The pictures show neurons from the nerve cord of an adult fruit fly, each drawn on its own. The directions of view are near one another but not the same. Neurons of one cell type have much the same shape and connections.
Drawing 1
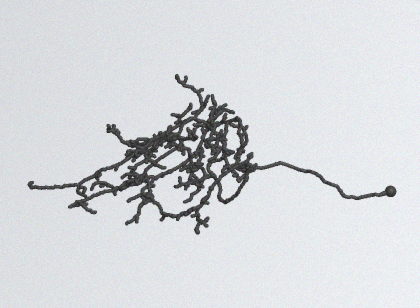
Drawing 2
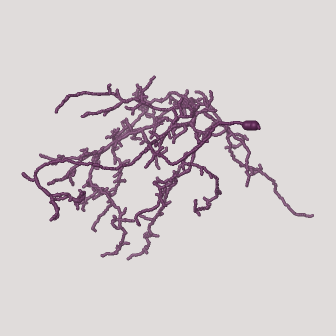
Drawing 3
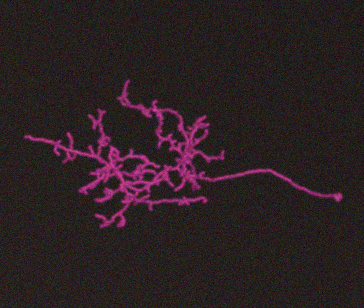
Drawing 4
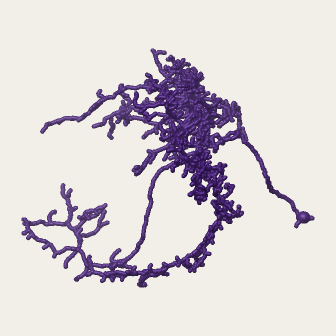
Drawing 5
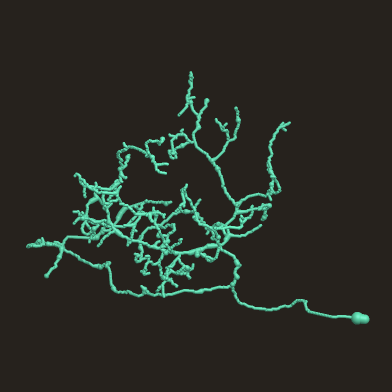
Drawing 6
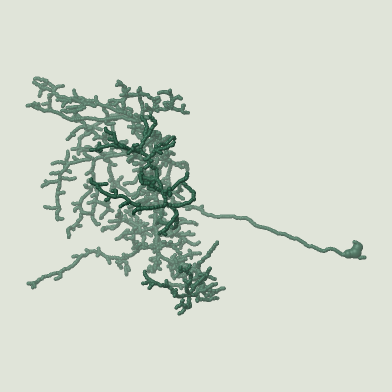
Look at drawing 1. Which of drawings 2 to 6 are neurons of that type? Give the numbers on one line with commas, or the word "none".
2, 3, 5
